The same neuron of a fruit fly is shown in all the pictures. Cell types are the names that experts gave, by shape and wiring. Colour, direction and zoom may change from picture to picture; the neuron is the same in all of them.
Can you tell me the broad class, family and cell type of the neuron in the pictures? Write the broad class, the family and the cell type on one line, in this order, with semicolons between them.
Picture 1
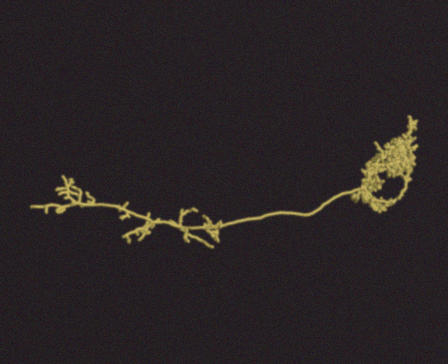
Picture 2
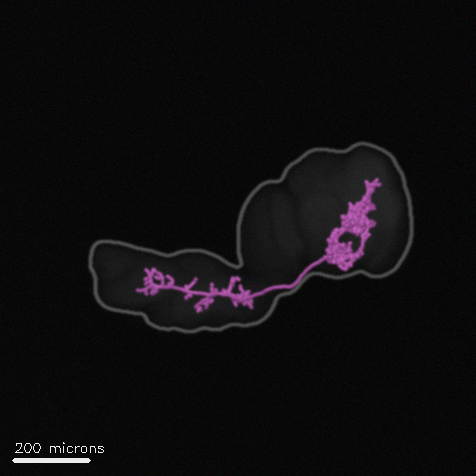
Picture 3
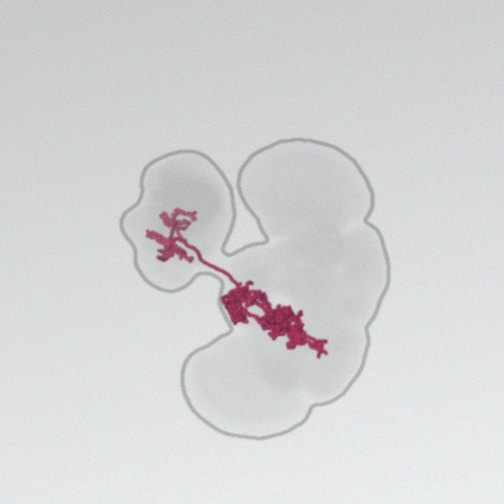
descending neuron; hemilineage LB3; DNge103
